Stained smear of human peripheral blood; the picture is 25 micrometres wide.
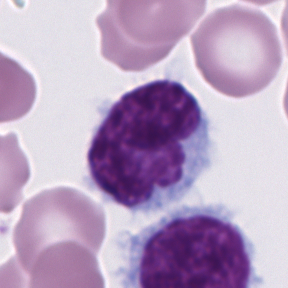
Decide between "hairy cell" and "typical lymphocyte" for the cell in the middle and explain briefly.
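Hairy cell, not typical lymphocyte. Outline irregular and frayed rather than smooth. Nucleus about 11 by 8 micrometres, a deep notch cutting into its right side. Cytoplasm pale greyish blue, no distinct granules.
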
